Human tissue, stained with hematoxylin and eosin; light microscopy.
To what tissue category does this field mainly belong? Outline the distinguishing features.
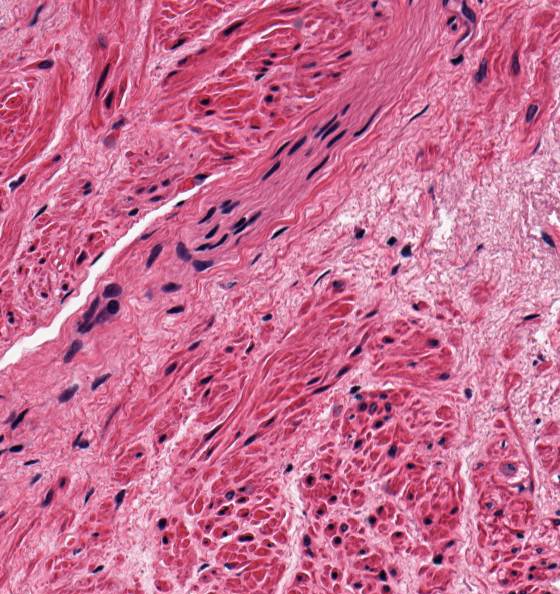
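That's fibromuscular stroma, basically. Smooth muscle bundles run in different directions and are cut in different planes, and the cells have bright pink, eosinophilic cytoplasm.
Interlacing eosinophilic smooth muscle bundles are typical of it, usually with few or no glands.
There's no epithelium or glands anywhere here. A band of longitudinally cut cells with elongated nuclei runs diagonally from lower left toward upper right.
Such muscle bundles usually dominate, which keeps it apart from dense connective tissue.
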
